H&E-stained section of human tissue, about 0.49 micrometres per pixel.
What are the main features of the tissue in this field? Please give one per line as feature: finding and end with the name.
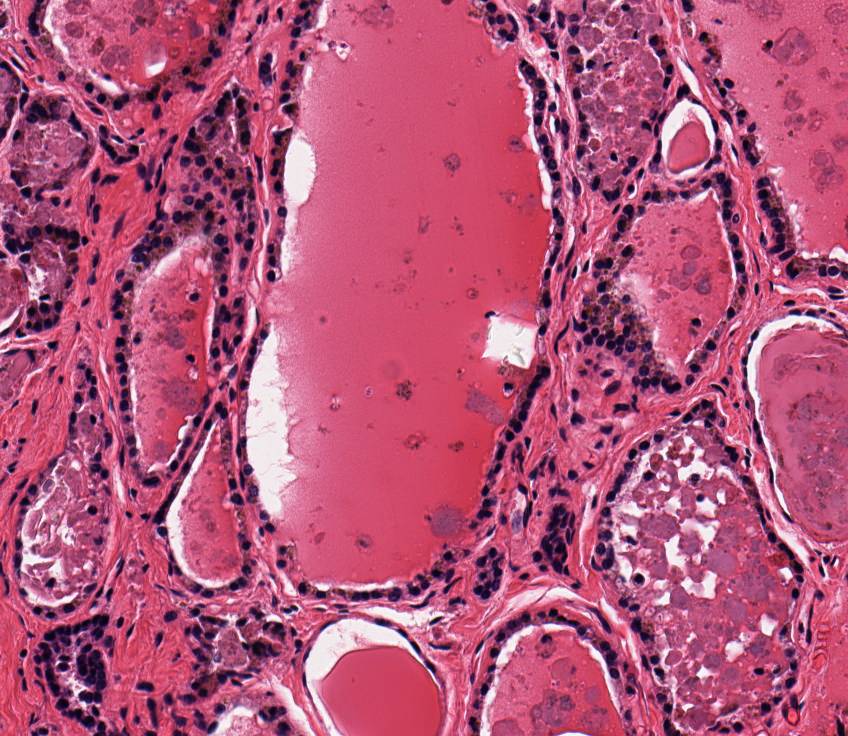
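Layout: closely packed rounded to oval units, thin stroma bands between
Largest unit: centre, elongated top to bottom
Lining: mostly a single layer of flattened to cuboidal cells
Nuclei: small, dark, round
Pigment: brown granules among lining cells just right of the central unit
Name: thyroid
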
